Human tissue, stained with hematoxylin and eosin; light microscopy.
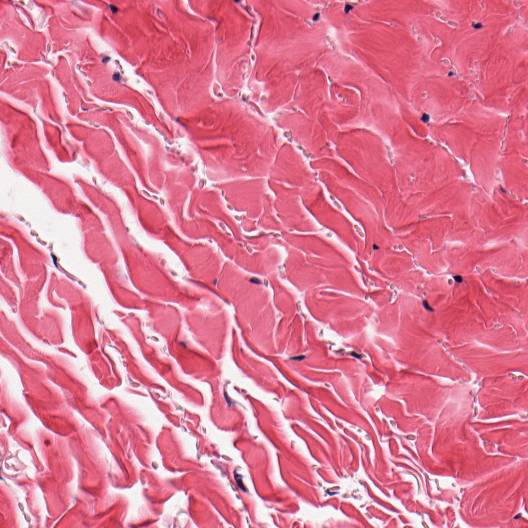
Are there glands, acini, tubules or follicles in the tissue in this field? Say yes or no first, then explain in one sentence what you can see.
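No. No fat cells and no glands are present in the field.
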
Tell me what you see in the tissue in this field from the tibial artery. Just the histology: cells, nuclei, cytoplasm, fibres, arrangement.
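See how the bundles in the lower left half are wavy and run diagonally, from upper left to lower right. Up in the upper right part they pack more tightly, with fewer and narrower clefts between them. All through, the bundles take a fairly even eosin pink and show no cross-striations. The nuclei are sparse, small, dark and flattened, tucked into the narrow spaces between bundles.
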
